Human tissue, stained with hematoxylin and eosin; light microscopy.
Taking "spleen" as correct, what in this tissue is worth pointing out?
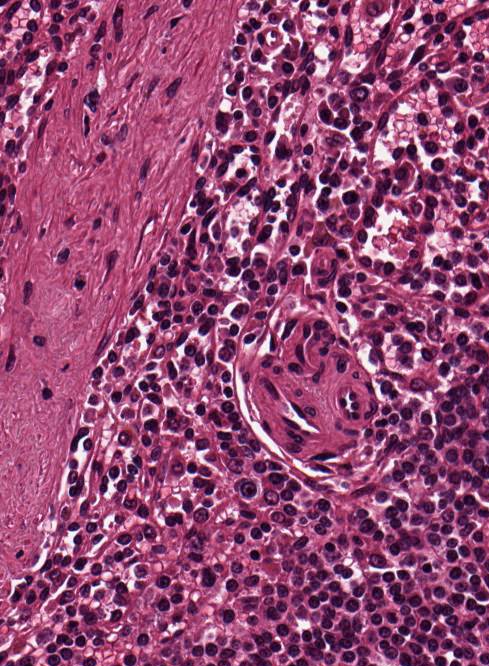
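Item by item, here is what this spleen tissue shows. First, the cellular area: it is made up mostly of small round cells with dark round nuclei and scant cytoplasm, consistent with lymphocytes. Second, the pink band: the nuclei within it are sparse and elongated. Third, the small central vessel: a thin clear cleft partly separates it from the cells around it. Fourth, what is absent: no epithelium and no glands appear anywhere in the field.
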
